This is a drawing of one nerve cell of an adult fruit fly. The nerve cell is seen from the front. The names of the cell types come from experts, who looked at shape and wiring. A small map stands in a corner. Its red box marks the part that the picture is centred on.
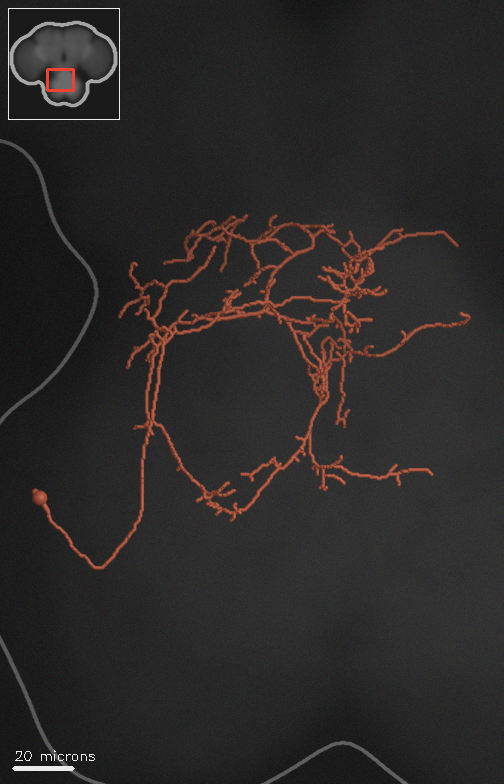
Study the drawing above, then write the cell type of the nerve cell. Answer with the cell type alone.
IN03B057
